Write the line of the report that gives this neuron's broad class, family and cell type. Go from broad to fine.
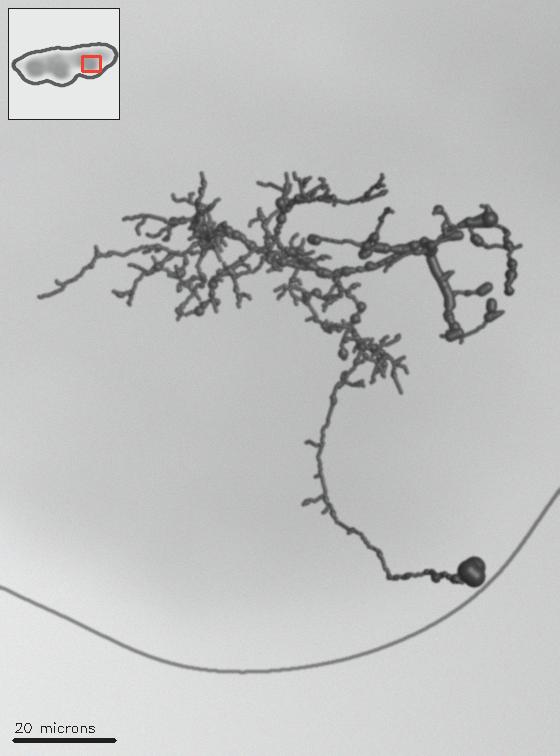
nerve-cord intrinsic neuron; hemilineage 17A; IN17A061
